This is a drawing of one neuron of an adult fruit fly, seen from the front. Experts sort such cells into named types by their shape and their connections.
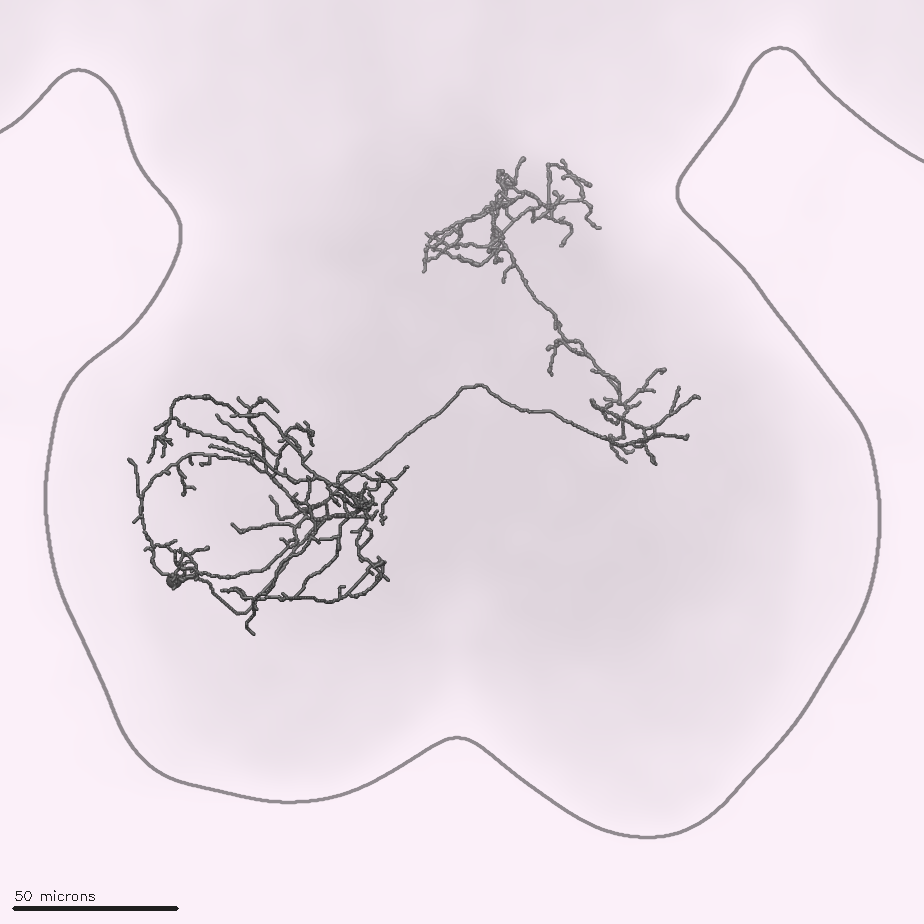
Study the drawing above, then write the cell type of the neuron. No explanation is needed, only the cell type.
IN08B062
